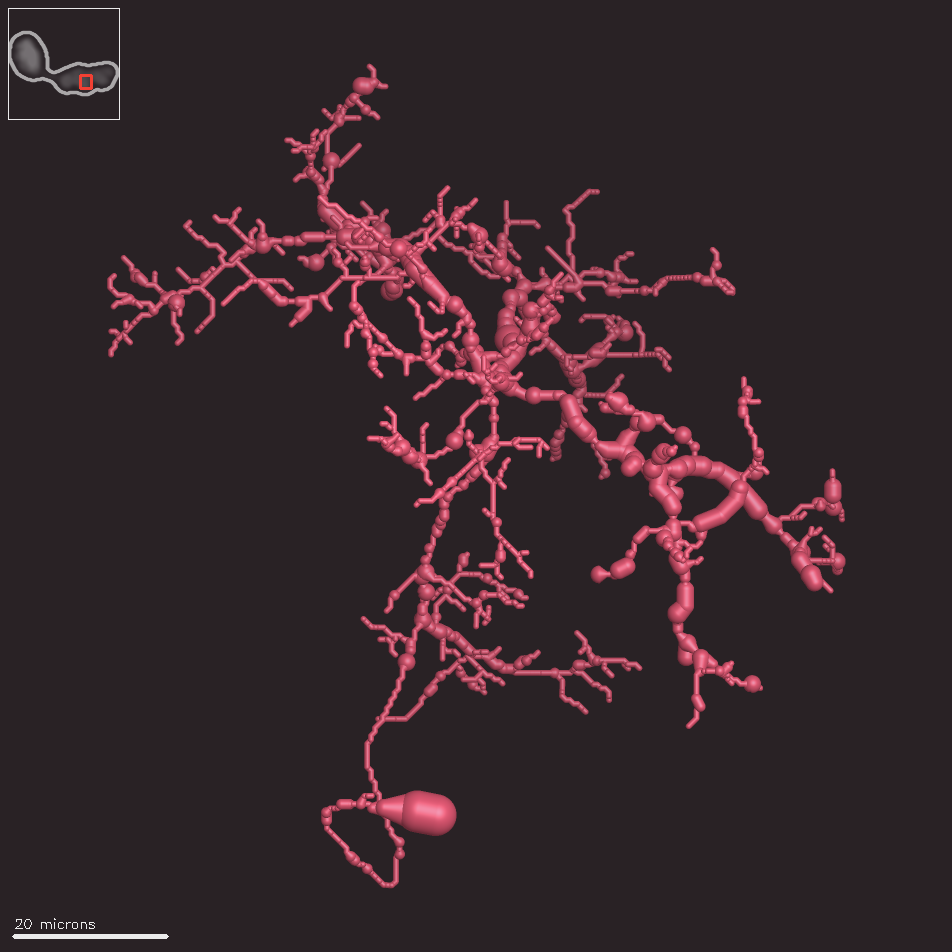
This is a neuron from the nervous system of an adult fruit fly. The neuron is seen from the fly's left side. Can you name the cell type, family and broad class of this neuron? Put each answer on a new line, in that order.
IN13A023
hemilineage 13A
nerve-cord intrinsic neuron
